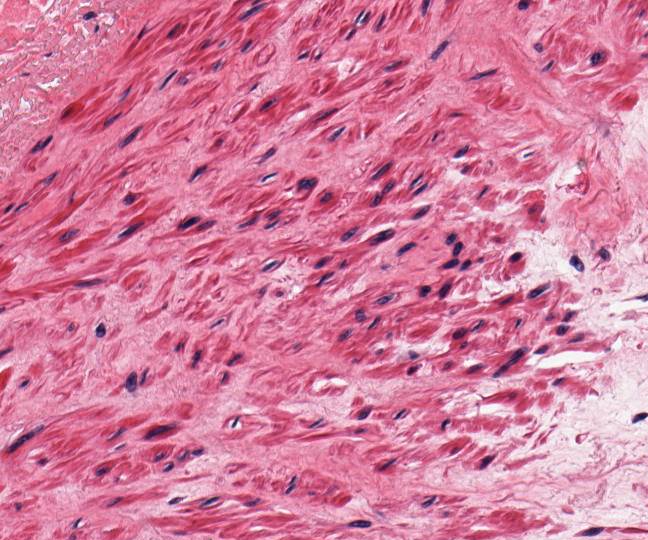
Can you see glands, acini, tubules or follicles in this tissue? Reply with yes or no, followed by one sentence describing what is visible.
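No. No epithelium or glands are present anywhere in the field.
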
